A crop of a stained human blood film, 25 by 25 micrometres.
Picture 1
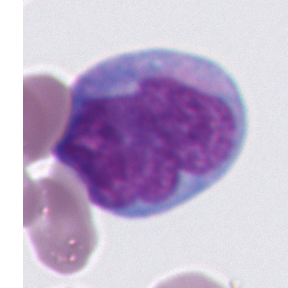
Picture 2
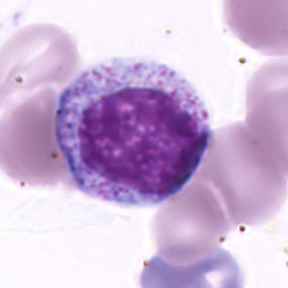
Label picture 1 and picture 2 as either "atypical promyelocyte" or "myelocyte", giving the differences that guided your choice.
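Picture 1 shows the atypical promyelocyte, and picture 2 shows the myelocyte. The atypical promyelocyte has a smooth, oval outline, whereas the myelocyte is round with a smooth edge. In picture 1 the nucleus fills most of the cell and has an irregular, lobulated outline, with several bulges along its lower edge.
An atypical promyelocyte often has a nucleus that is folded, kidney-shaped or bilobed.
The myelocyte measures about 13 micrometres across and its nucleus about 11 micrometres, the nucleus filling about 60% of the cell's area. The chromatin of the atypical promyelocyte is purple and mottled with lighter and darker patches, while that of the myelocyte is dark purple, mottled with small paler spots. Picture 1 shows no granules in the cytoplasm; picture 2 shows no vacuoles in the cytoplasm. Red cells touch the left side of the atypical promyelocyte but press against the right and lower edges of the myelocyte.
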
